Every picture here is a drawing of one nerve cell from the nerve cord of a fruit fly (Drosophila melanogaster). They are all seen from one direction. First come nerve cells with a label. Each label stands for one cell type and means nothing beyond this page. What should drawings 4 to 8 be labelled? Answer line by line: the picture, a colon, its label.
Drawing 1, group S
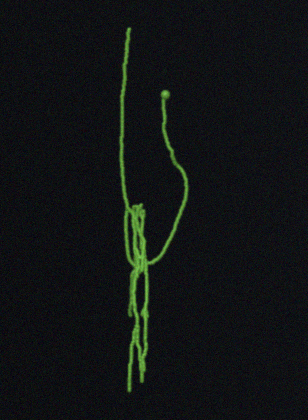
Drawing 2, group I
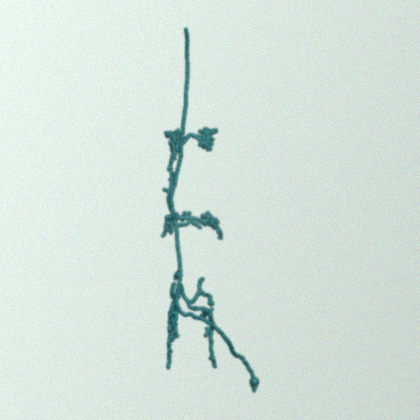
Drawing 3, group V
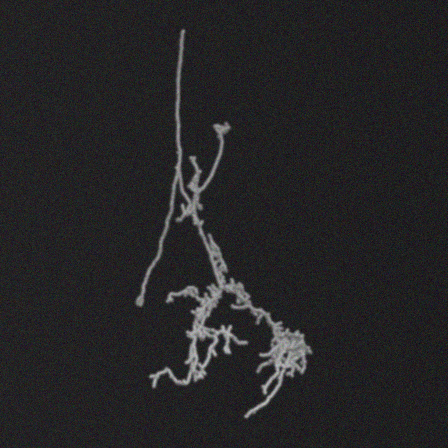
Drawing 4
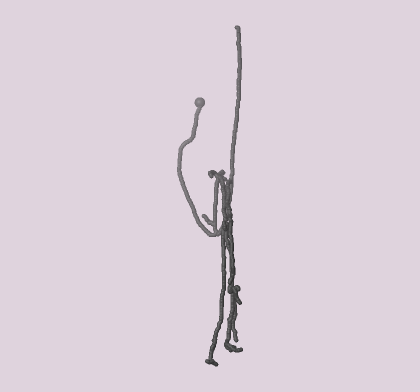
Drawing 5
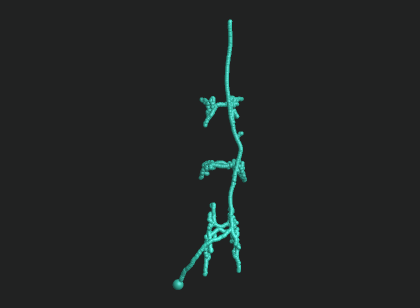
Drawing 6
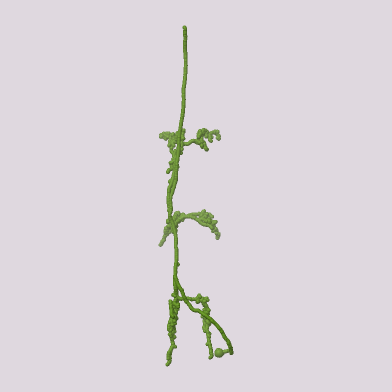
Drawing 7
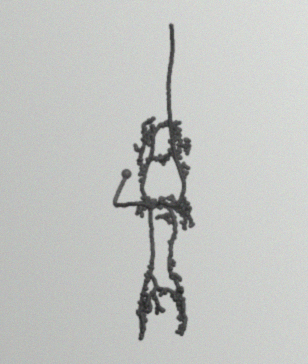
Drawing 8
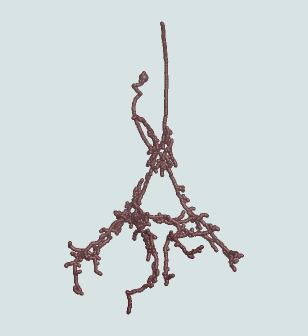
4: group S
5: group I
6: group I
7: group I
8: group V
